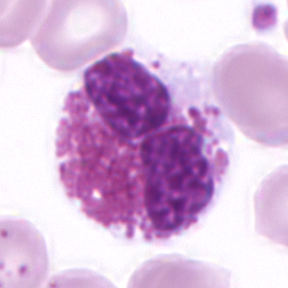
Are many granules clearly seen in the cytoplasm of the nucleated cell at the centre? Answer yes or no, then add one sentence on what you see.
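Yes. The cytoplasm is packed with coarse, round granules.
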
